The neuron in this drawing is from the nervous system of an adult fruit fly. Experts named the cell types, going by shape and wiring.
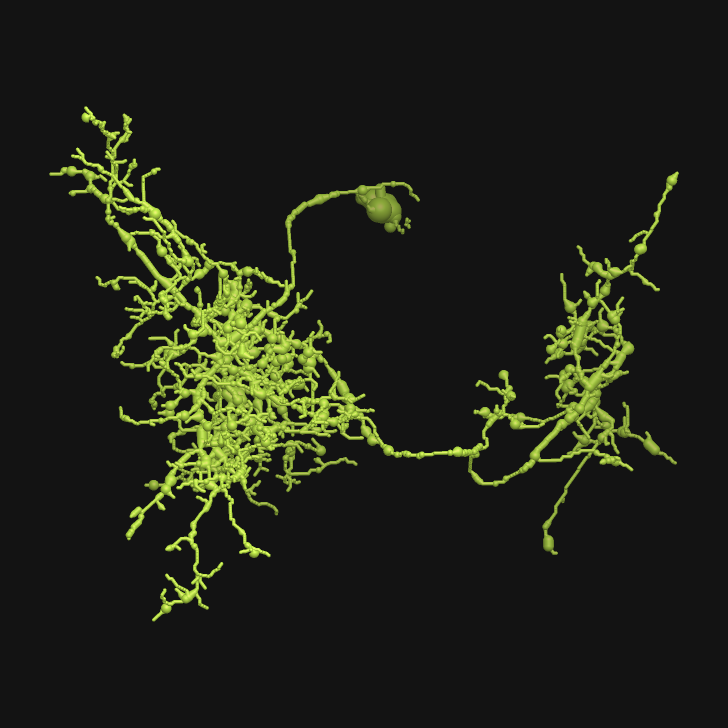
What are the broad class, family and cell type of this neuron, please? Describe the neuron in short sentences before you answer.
The picture shows more than a hundred branch ends. As drawn here it is about as wide as it is tall. It is a central-brain intrinsic neuron. The family is hemilineage SMPad3. It is of cell type SMP114.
